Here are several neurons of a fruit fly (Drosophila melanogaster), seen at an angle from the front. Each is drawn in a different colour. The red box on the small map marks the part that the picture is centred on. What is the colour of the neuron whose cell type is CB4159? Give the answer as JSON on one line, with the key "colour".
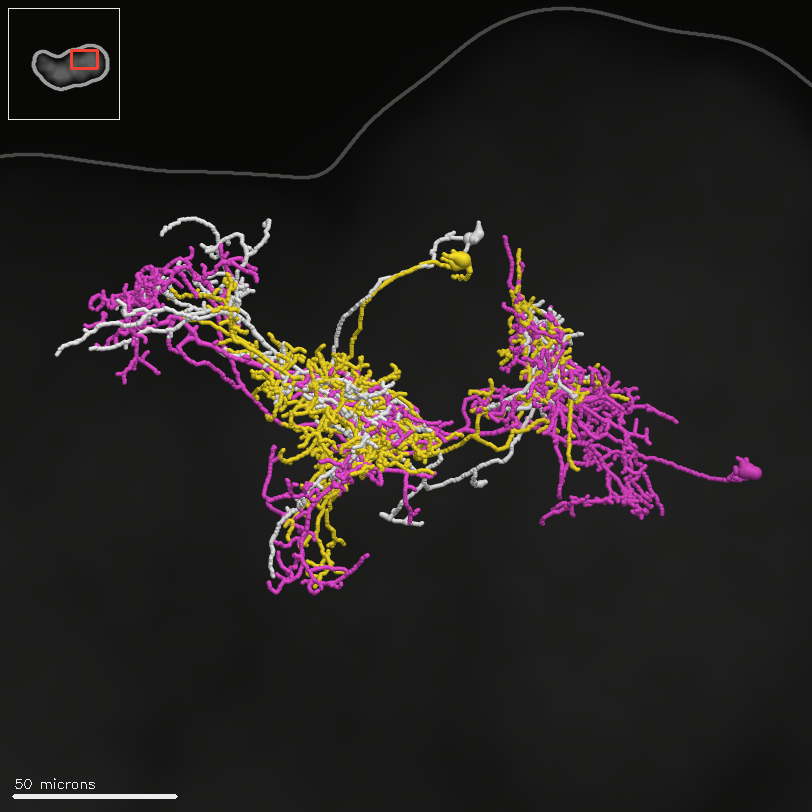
{"colour": "white"}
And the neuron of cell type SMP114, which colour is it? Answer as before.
{"colour": "yellow"}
